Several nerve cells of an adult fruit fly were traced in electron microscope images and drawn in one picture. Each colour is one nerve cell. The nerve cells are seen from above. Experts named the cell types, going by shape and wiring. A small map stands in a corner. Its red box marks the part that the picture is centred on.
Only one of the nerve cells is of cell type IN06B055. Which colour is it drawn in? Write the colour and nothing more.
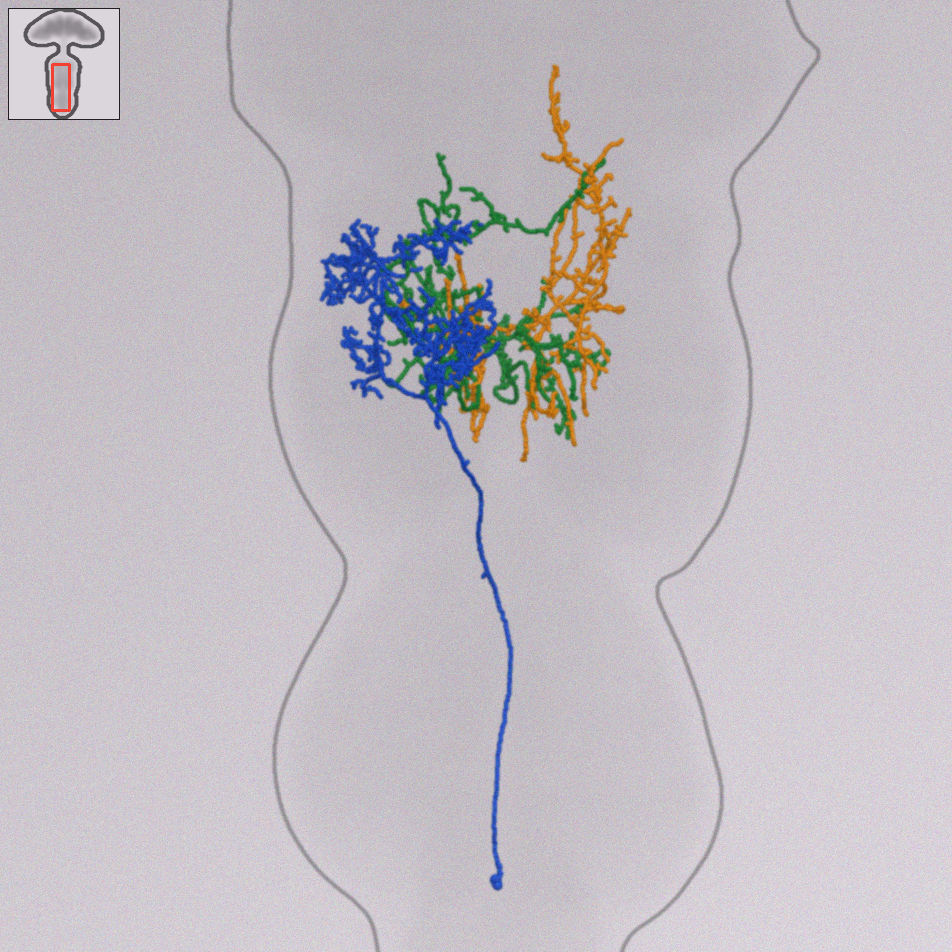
green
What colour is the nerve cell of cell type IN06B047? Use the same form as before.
blue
